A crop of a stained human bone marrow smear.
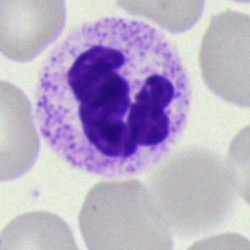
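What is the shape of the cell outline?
Round and smooth.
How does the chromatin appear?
Dark purple and dense.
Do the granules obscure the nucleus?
No, they do not.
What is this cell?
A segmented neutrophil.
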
